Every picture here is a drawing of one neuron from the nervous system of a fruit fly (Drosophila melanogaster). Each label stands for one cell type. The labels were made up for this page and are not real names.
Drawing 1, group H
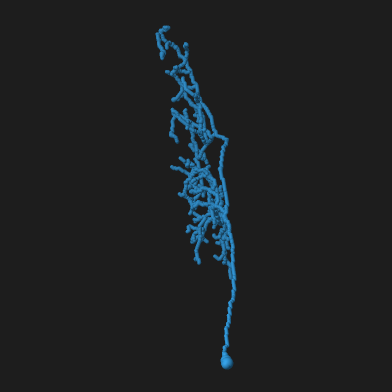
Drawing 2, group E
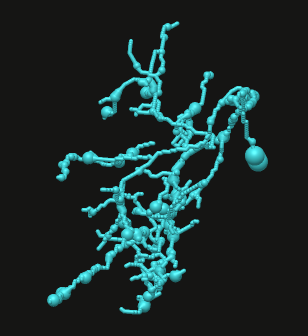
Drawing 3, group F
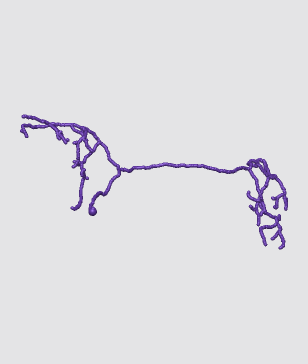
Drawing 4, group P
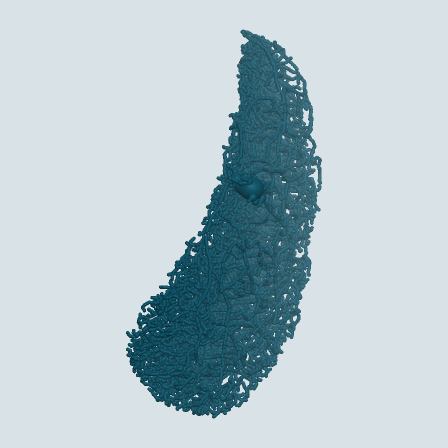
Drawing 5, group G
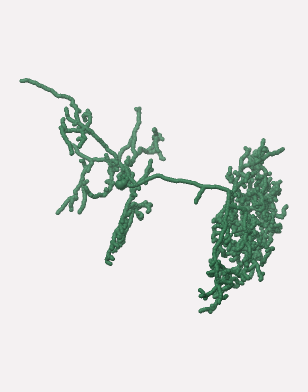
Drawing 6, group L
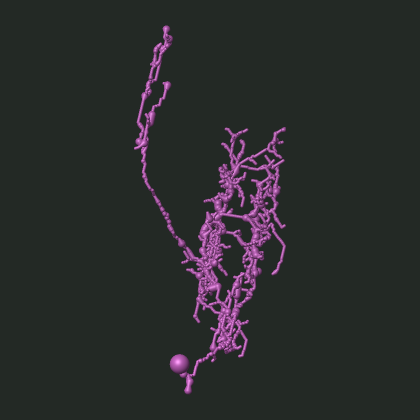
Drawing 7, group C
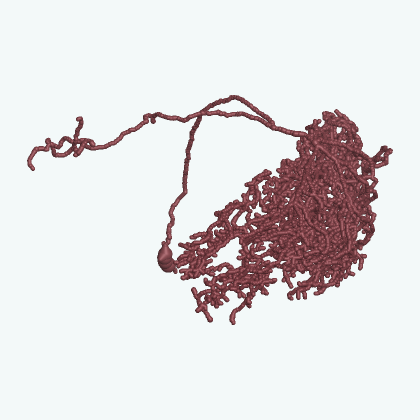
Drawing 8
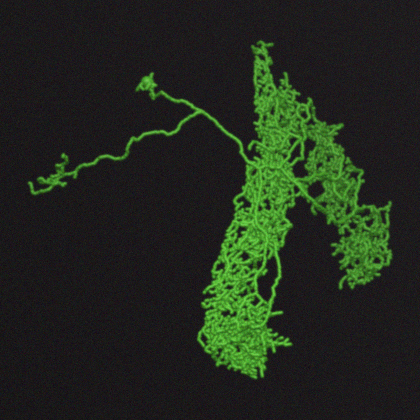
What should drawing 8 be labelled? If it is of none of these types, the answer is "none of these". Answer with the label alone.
group C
